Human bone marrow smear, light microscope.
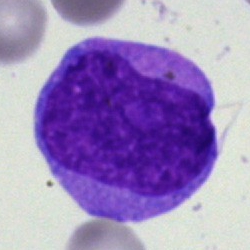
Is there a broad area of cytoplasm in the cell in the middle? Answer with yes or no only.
No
